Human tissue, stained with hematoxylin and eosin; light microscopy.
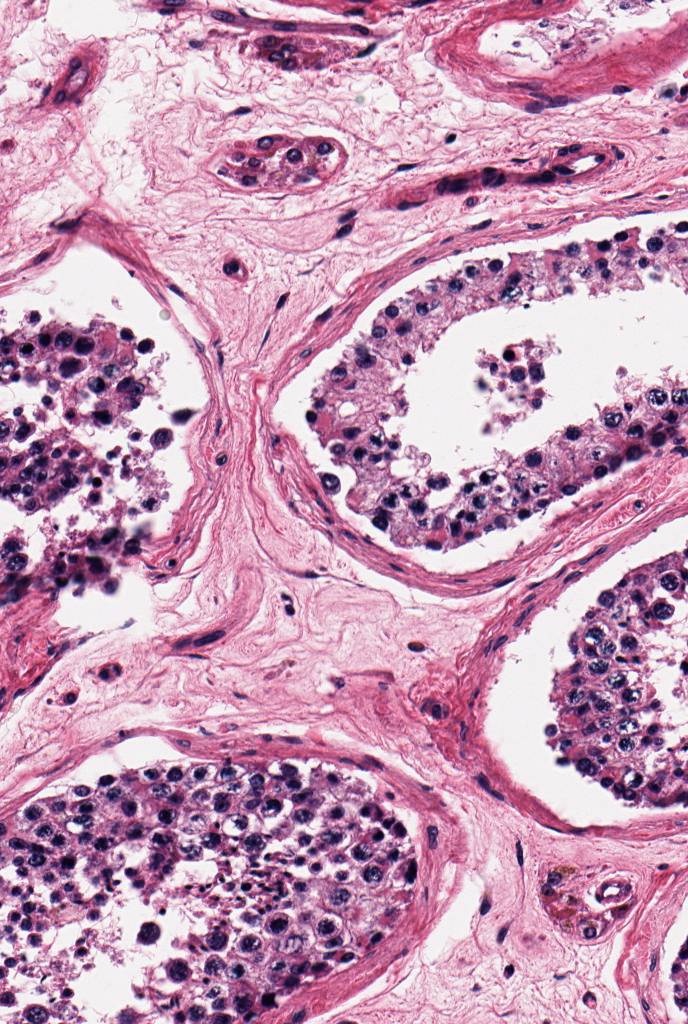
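Testis: cut profiles of several tubules lie at the edges and corners, with broad bands of stroma between them meeting in the centre. That stroma is loose, pale pink and wispy, with few cells. Look at the upper right tubule: its open central lumen holds a small detached cluster of cells. No fat cells appear anywhere.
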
